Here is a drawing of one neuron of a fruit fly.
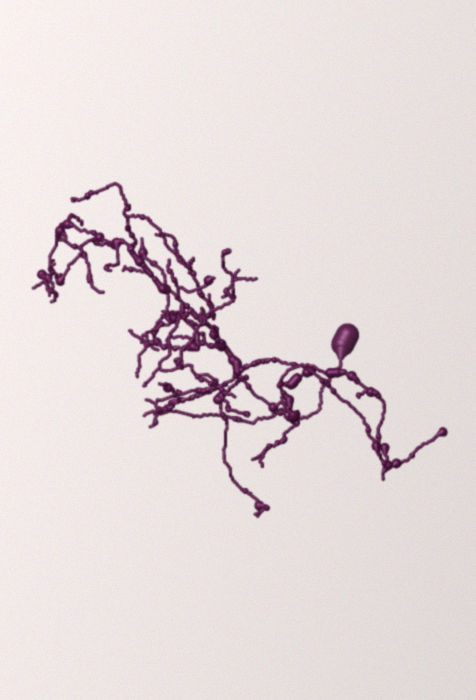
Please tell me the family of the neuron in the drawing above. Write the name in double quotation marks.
"hemilineage 02A"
